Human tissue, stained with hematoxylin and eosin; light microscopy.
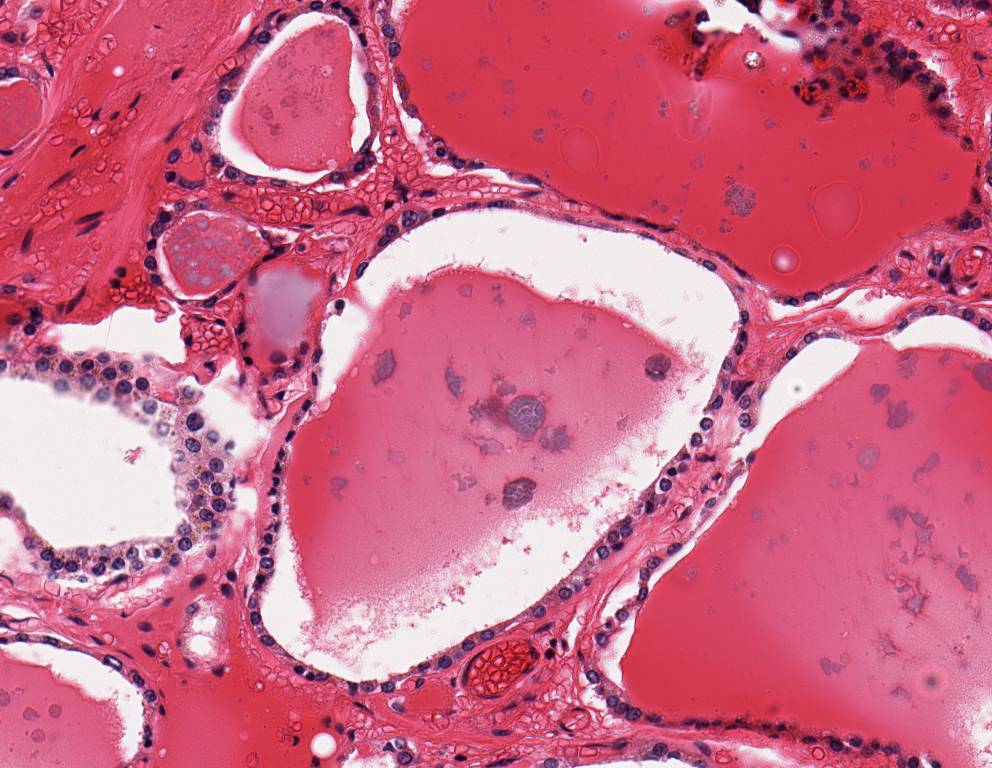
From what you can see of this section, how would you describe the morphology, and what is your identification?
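Follicles of varying size crowd the field; most are large and hold homogeneous pink colloid. Lining mostly a single layer of flattened to low cuboidal cells, small dark round nuclei. Left-edge follicle: taller, more crowded lining cells than the flattened lining of the large follicles. Small vessel packed with red blood cells just below the central follicle, lower middle. Identification: thyroid.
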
